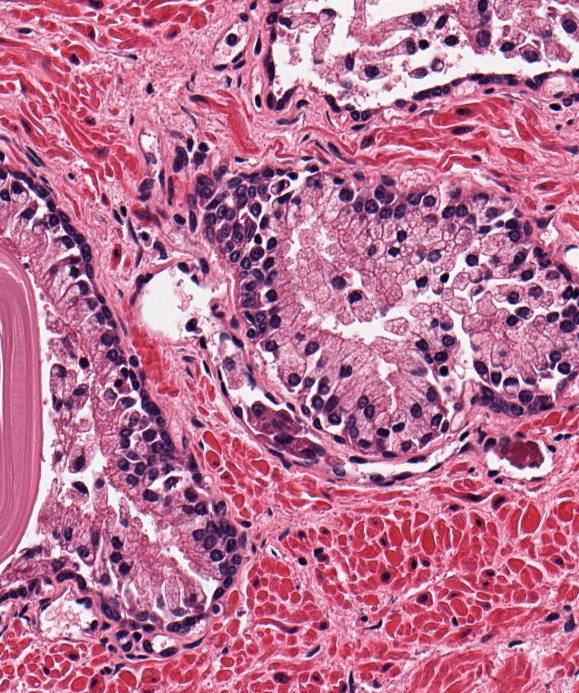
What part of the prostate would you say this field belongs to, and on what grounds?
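I'd call this prostatic gland. The lumina have irregular, infolded borders rather than smooth round outlines, and beneath the luminal cells a layer of flattened dark basal nuclei outlines the central gland. There's also a large pink body with concentric laminations filling the lumen at the left edge. And the stroma, clearest at the lower right, is made of bundles of bright pink smooth muscle cells.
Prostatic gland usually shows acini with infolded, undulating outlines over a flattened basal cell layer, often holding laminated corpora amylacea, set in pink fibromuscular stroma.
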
